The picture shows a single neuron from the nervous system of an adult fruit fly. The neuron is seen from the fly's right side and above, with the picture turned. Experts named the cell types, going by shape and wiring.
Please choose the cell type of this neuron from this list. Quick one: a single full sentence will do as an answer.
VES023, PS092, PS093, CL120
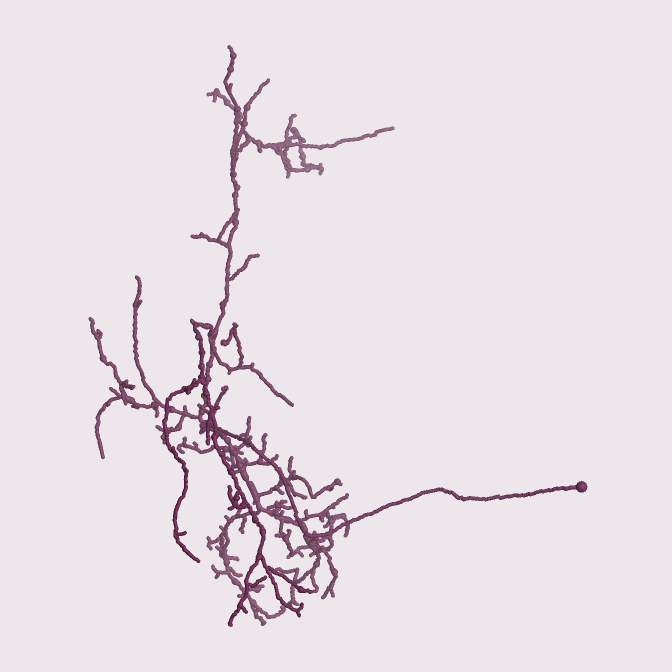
The neuron here is of the cell type VES023.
